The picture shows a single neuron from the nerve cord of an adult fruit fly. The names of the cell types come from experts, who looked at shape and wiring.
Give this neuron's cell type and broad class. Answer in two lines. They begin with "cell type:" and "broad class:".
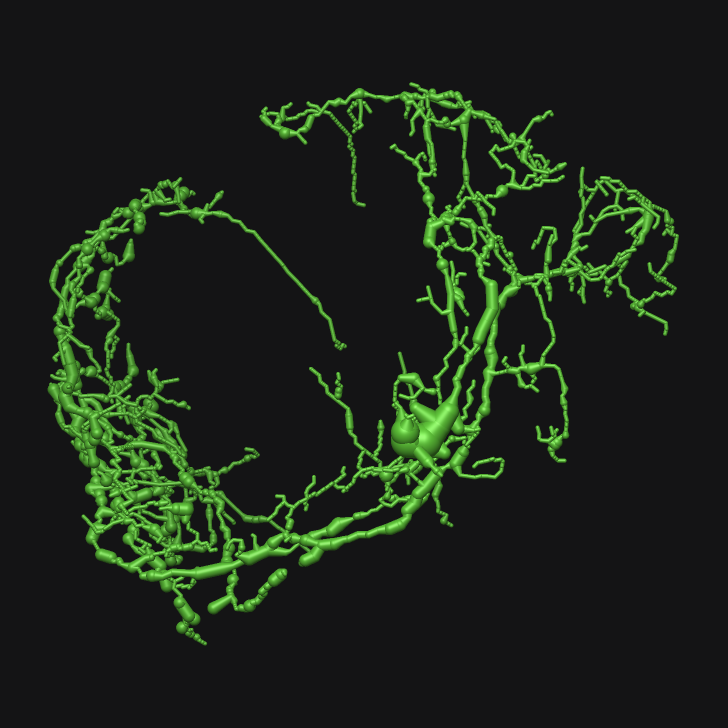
cell type: INXXX265
broad class: nerve-cord intrinsic neuron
